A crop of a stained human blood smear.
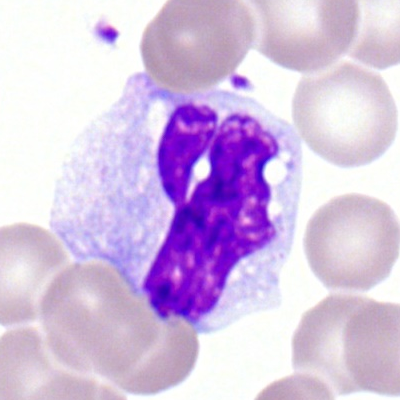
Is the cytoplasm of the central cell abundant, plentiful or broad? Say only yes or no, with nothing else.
Yes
